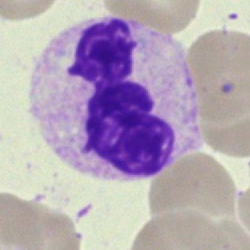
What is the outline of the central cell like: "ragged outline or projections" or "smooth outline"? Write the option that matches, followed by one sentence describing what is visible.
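Smooth outline. The cell outline is roughly round and smooth.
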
